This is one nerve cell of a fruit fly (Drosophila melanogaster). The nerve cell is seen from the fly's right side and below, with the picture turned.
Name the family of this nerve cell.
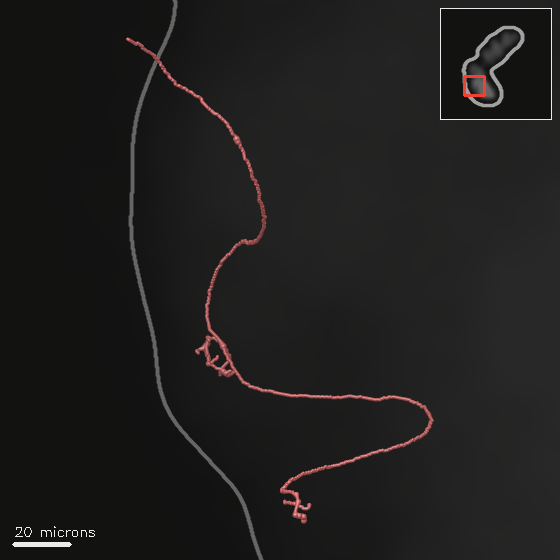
class olfactory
